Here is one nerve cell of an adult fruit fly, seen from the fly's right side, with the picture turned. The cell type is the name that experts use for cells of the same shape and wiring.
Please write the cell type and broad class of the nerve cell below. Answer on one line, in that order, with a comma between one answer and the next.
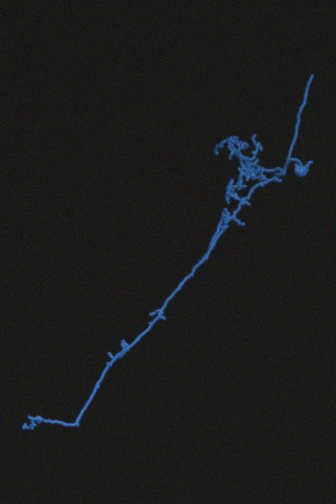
ENXXX226, efferent neuron of the nerve cord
